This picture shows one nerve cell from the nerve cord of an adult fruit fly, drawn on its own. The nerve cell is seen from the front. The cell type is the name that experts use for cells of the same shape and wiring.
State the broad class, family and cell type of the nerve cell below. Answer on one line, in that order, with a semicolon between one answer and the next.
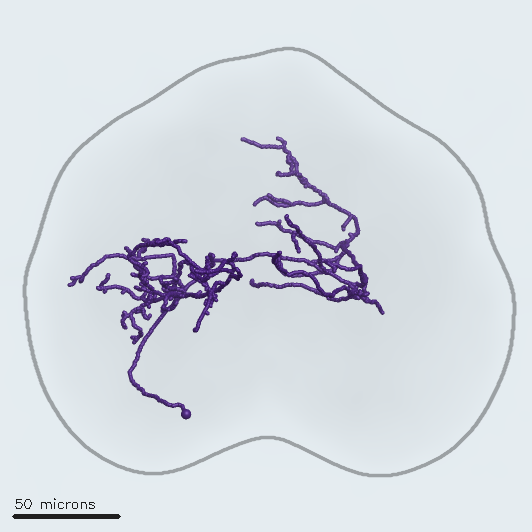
nerve-cord intrinsic neuron; hemilineage 08B; IN08B077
